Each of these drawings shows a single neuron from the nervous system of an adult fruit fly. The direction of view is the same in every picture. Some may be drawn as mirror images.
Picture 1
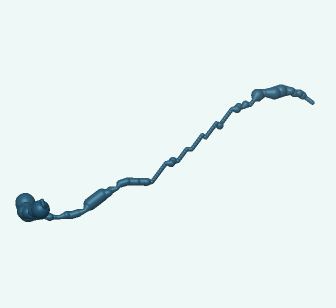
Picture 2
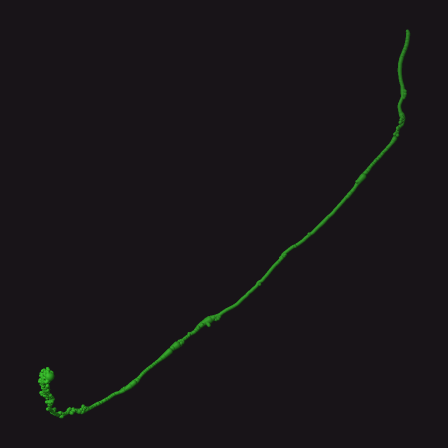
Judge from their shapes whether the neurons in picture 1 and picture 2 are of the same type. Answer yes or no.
no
